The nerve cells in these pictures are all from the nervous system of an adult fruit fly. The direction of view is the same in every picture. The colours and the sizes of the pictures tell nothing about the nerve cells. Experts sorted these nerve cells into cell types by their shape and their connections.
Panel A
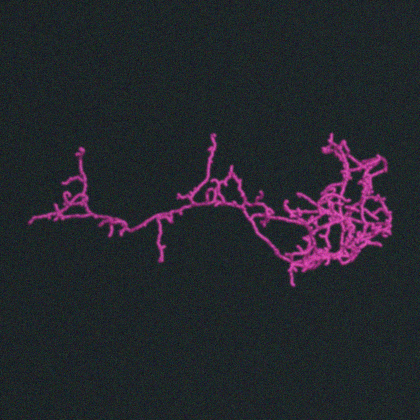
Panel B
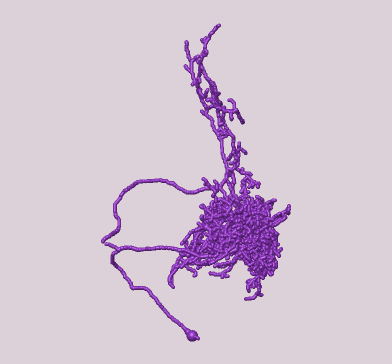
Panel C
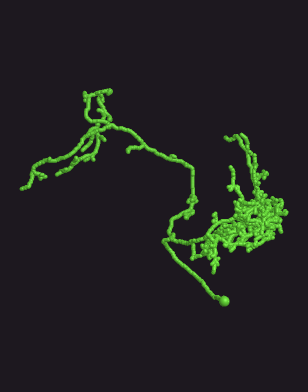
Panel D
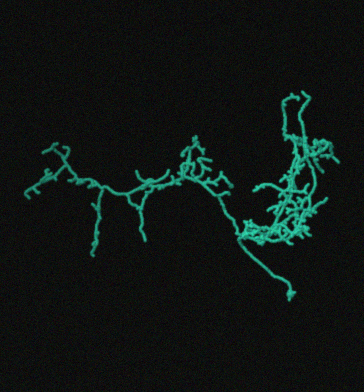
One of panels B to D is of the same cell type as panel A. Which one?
D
